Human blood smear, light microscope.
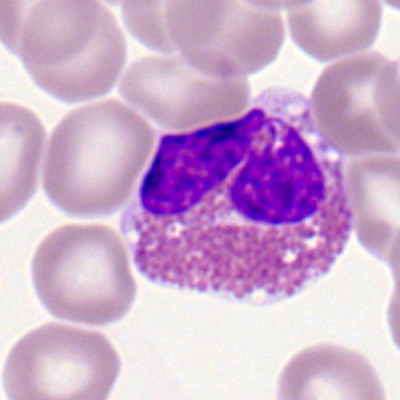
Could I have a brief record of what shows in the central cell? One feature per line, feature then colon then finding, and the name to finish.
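Nucleus: divided into two lobes
Lobe position: upper part of the cell
Chromatin: dark purple, coarsely clumped
Granular cytoplasm: mostly below the nucleus
Cell type: eosinophil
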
